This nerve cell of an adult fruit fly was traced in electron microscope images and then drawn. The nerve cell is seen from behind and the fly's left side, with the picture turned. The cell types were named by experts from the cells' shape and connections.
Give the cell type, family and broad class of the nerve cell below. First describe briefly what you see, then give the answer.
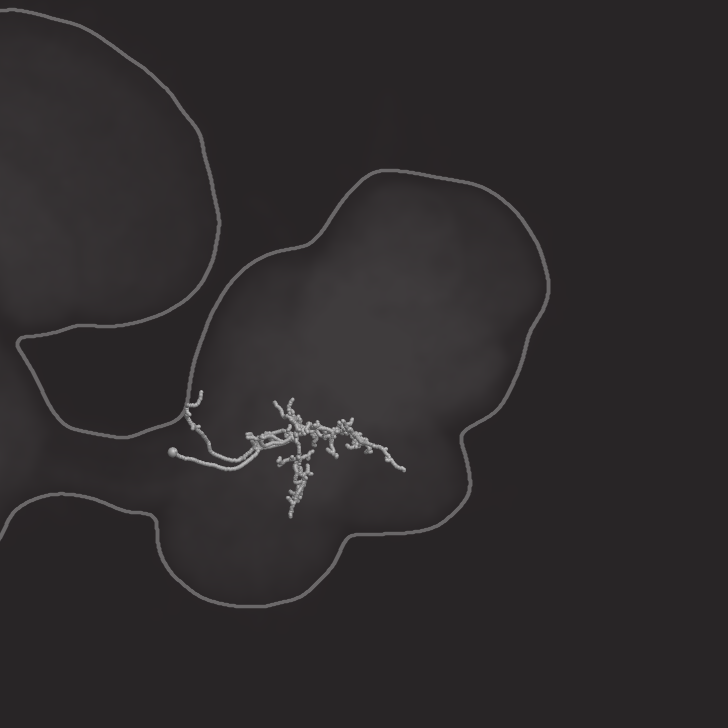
The cell body can be seen on the left of the picture. As drawn here it is wider than it is tall. Its cell type is IN11A030. Its family is hemilineage 11A. Its broad class is nerve-cord intrinsic neuron.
